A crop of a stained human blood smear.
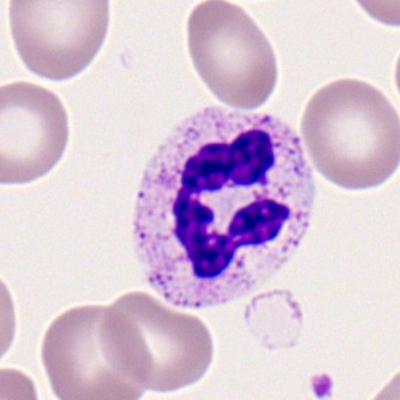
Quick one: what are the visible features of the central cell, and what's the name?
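What I notice first is the nucleus: a curved, constricted band bent into a C-shape that opens towards the right. Its chromatin looks dark purple and coarsely clumped. There's plenty of cytoplasm, pale pinkish-lilac, with fine pink-purple granules scattered all through it. So this is a segmented neutrophil.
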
